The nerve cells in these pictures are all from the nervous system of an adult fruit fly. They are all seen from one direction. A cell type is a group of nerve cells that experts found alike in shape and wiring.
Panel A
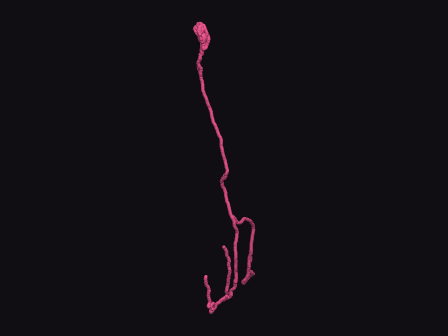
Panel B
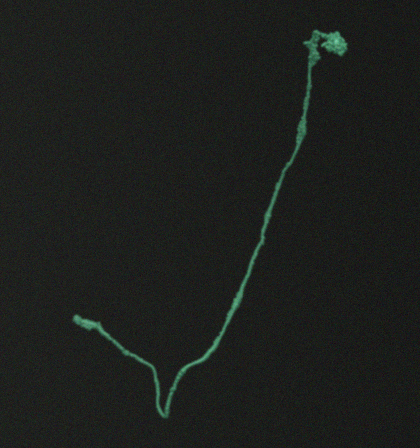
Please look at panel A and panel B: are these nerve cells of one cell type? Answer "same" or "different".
different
